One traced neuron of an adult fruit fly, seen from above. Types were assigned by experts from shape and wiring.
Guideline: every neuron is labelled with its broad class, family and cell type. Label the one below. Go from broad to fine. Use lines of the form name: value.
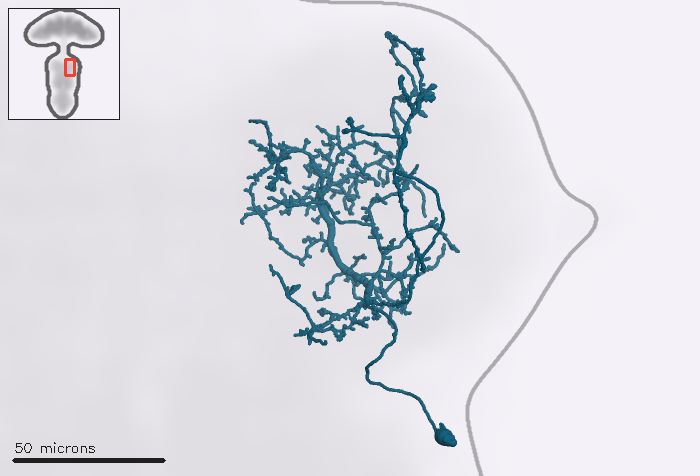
broad class: nerve-cord intrinsic neuron
family: hemilineage 03A
cell type: IN03A027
